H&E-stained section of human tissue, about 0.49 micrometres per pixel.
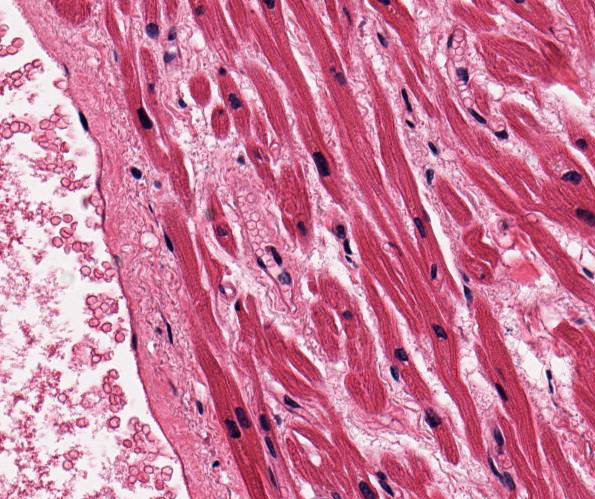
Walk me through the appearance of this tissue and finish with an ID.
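A lumen runs along the left edge of the field, with scattered red blood cells lying free inside it. Muscle tissue fills the remainder toward the right. Its fibres carry oval nuclei placed centrally, and some fibres branch to join their neighbours. This tissue is the atrial appendage of the heart.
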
